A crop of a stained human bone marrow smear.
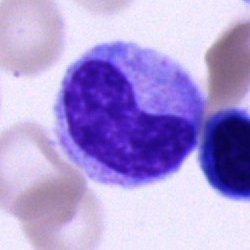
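Metamyelocyte: the nucleus looks kidney-shaped, its indentation turned toward the upper right, and it sits toward the left side of the cell. Its chromatin is dark purple, with a mottled, patchy texture. Fine pinkish-purple granules seem scattered through the cytoplasm.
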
